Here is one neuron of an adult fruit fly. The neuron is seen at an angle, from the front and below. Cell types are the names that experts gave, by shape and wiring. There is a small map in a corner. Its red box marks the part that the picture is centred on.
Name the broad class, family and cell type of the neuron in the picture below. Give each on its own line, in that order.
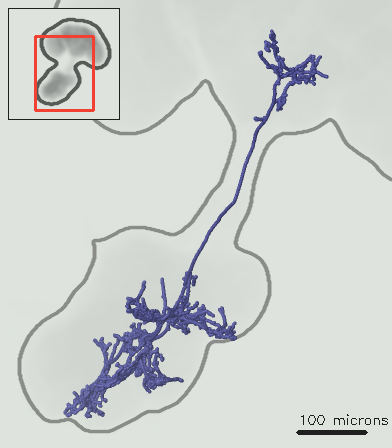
ascending neuron
hemilineage 05B
AN05B021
